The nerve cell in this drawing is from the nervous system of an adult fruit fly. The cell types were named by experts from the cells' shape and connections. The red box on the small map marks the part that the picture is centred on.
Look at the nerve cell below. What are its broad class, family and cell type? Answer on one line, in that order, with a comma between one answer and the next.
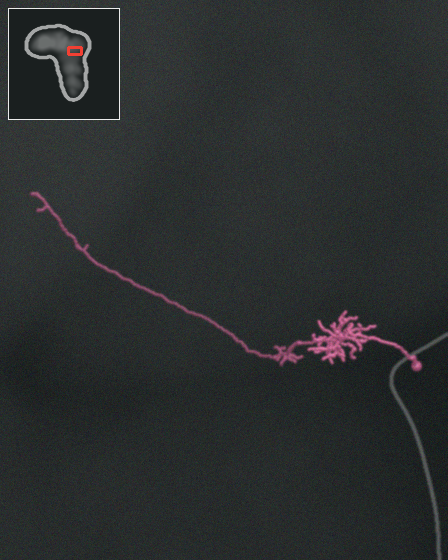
optic-lobe intrinsic neuron, Tm, Tm4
